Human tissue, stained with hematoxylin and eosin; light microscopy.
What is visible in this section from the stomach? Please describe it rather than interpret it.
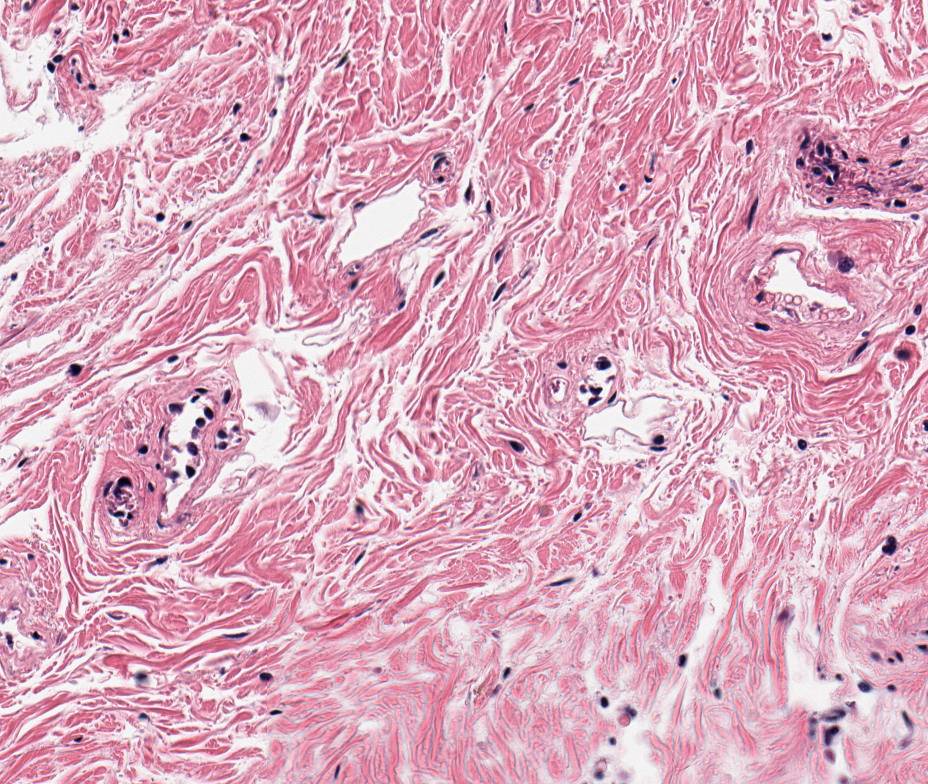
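Entire field: dense collagenous connective tissue; no epithelium anywhere. Fibroblast nuclei sparse, small, dark, spindle-shaped, lying between bundles. Small blood vessels scattered throughout, including one at left centre and one at upper right. Small cluster of dark round nuclei at upper right, beside a vessel.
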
